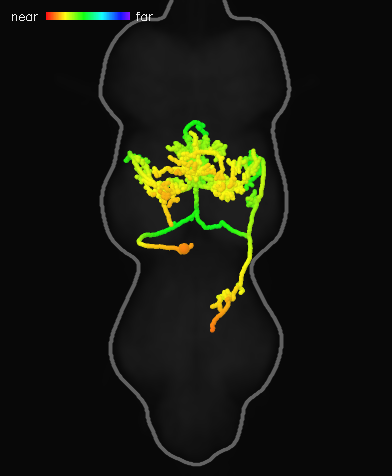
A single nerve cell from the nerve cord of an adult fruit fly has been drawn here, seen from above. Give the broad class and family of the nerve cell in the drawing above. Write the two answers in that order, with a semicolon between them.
nerve-cord intrinsic neuron; hemilineage 19B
